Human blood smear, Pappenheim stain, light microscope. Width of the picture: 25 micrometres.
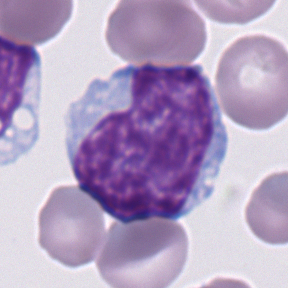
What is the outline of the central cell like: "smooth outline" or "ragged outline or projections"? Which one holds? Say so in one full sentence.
The cell is bounded by a rough outline.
